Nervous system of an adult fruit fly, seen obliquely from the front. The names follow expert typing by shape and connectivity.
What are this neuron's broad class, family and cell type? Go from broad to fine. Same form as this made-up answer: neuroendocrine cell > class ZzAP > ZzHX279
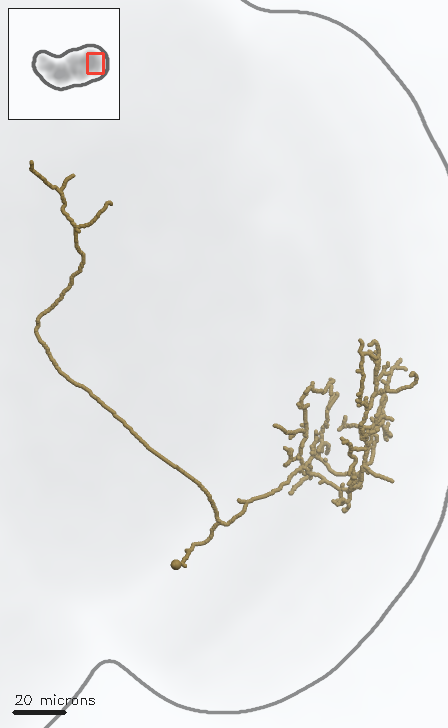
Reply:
visual projection neuron > MeVP > MeVP11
